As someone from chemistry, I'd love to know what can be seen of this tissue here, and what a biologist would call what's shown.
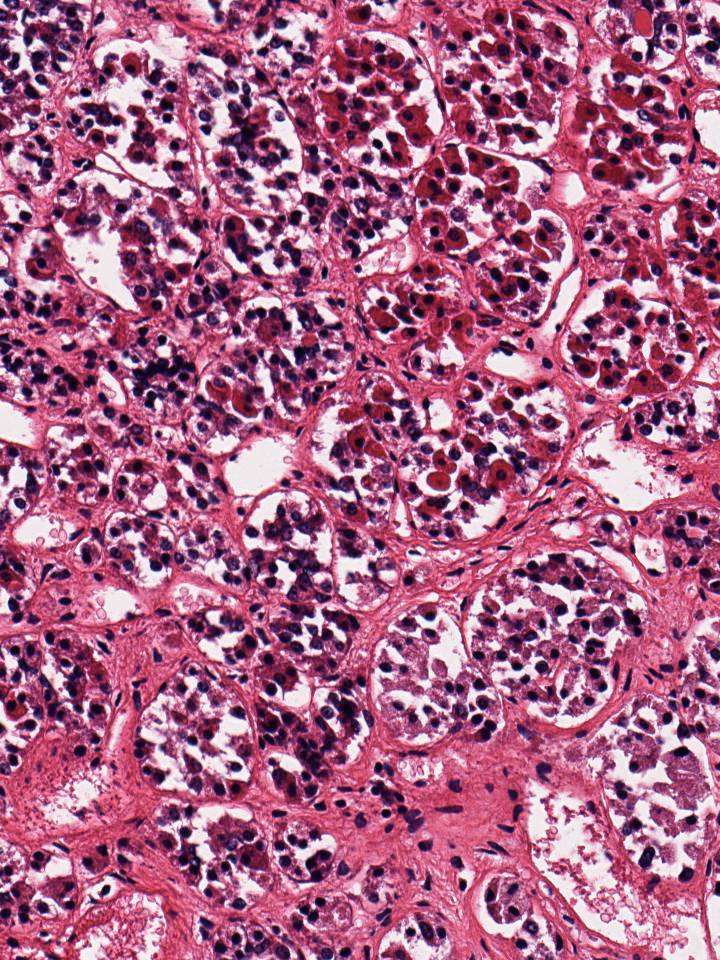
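Throughout the field, cells sit in rounded nests split up by thin pink fibrous septa. Inside the nests, cells with intensely red cytoplasm mix with others whose cytoplasm is pale or purplish, and the nest cells' nuclei are small, round and darkly stained. You won't find fat cells anywhere in the field. This is pituitary.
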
